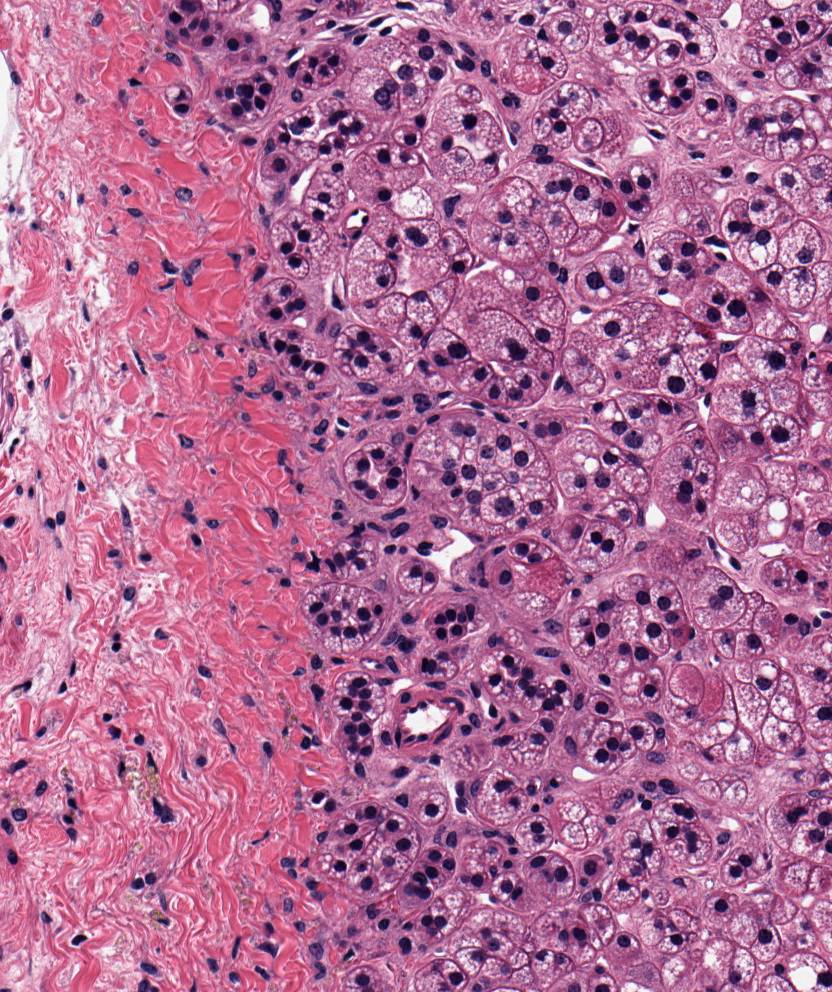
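Adrenal gland. A dense pink collagenous band takes the left third; closely packed cells fill the right two-thirds. Most nested cells have abundant pale, finely vacuolated cytoplasm and round dark nuclei, mostly one each. Hmm, a few scattered ones on the right have more solid pink cytoplasm.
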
